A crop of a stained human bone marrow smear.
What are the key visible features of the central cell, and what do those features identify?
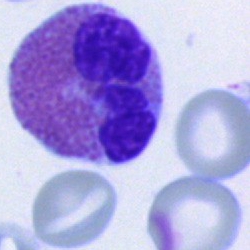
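Roughly round cell, smooth outline. Nucleus placed toward the right side. Chromatin dense, dark purple. Cytoplasm packed with reddish-purple granules. Eosinophil.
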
